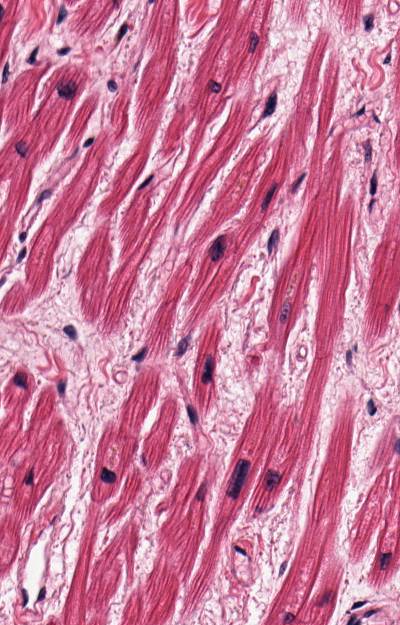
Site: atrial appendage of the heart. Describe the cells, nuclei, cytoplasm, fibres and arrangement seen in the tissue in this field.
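See how deeply the muscle fibres take up eosin, a pink-red. Look closely and fine streaks run along the length of each fibre in its cytoplasm. The dark oval nuclei sit centrally rather than at the fibre edges. Thin, wavy pink strands lie in the pale stroma.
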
